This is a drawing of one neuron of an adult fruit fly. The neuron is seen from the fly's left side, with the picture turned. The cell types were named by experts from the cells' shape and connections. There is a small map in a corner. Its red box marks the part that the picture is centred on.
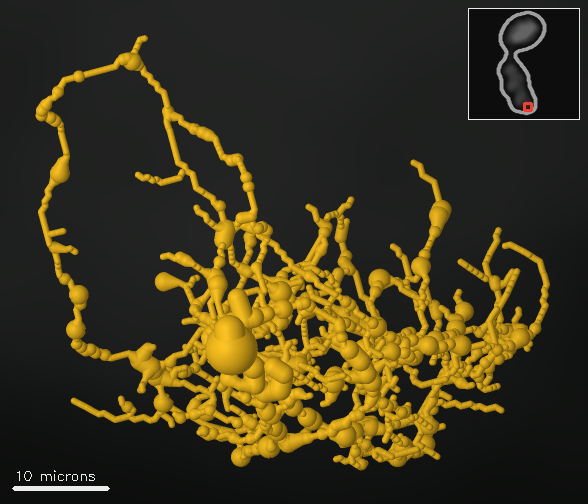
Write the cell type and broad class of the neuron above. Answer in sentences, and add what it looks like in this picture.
Its cell type is INXXX409. Its broad class is nerve-cord intrinsic neuron. From left to right in the picture it spans about 55 microns. Dozens of branch ends can be seen.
